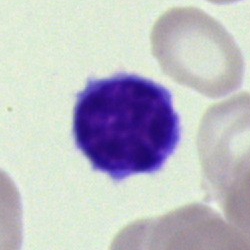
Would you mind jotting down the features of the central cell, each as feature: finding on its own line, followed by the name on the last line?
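Outline: roughly round, it seems.
Margin: small pointed projections, clearest at top and bottom.
Cytoplasm: very scant, a thin rim at most.
Chromatin: dense, deep purple.
Name: lymphocyte.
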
